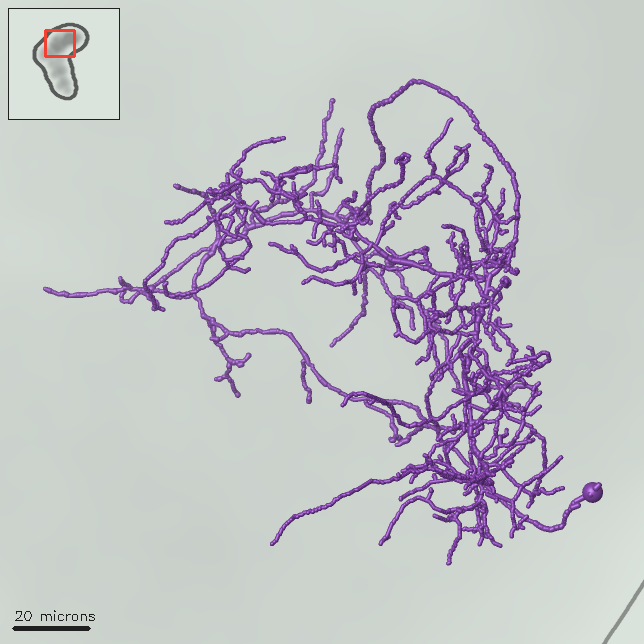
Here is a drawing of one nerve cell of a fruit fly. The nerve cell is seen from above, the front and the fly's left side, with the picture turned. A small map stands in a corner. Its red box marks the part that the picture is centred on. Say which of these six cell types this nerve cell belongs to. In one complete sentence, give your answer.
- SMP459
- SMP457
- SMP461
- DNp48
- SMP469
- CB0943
It is SMP457 that names the cell type of this nerve cell.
